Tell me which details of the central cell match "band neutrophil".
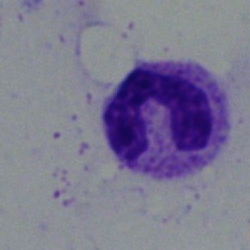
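Mostly it's the nucleus that goes with it: a thick curved band bent into an inverted U, opening toward the bottom.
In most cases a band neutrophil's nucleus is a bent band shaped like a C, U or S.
So this upside-down U fits.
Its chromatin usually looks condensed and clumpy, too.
Here the chromatin is dense, clumped and dark purple, which goes with that. Beyond that, the outline is roughly round and the cytoplasm is dotted with fine violet granules.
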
